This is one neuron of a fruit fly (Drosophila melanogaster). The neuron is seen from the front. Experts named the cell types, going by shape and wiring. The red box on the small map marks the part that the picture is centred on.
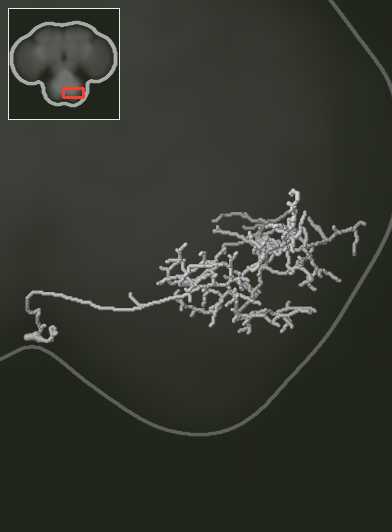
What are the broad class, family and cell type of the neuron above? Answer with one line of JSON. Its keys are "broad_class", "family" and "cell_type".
{"broad_class": "nerve-cord intrinsic neuron", "family": "hemilineage 13B", "cell_type": "IN13B035"}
